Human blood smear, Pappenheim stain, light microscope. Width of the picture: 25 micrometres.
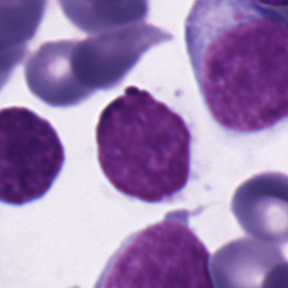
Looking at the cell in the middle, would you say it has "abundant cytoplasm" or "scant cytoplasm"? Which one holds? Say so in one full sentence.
A narrow rim is all the cytoplasm this cell has.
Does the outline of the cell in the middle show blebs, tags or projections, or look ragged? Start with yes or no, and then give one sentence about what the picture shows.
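Yes. A small dark knob sticks out from the top edge of the cell.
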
